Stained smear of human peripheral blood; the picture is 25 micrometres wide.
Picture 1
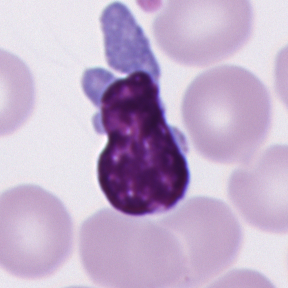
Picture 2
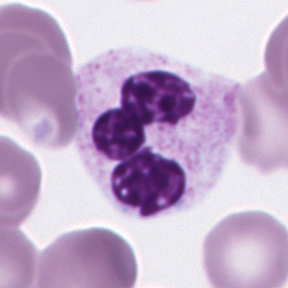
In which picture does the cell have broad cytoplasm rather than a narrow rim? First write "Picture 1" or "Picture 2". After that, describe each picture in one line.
Picture 2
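What picture 1 shows: Hardly any cytoplasm is visible around the nucleus.
What picture 2 shows: The cytoplasm is plentiful and pale pink.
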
